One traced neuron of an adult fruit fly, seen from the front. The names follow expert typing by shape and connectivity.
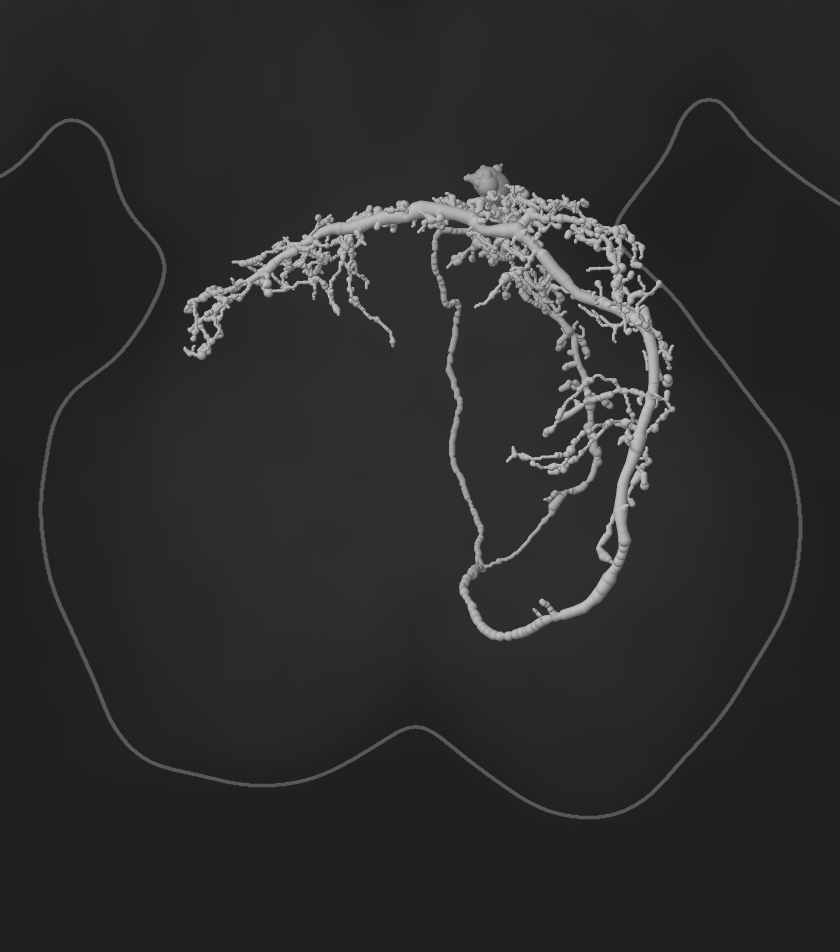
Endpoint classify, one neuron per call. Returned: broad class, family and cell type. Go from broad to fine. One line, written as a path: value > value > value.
nerve-cord intrinsic neuron > hemilineage 17B > IN17B001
